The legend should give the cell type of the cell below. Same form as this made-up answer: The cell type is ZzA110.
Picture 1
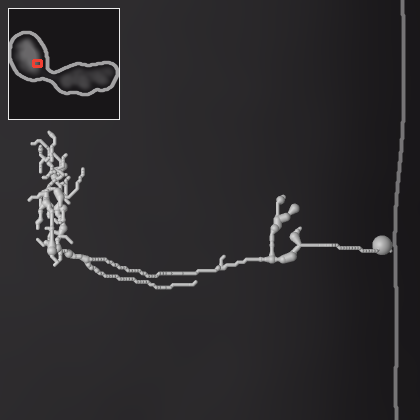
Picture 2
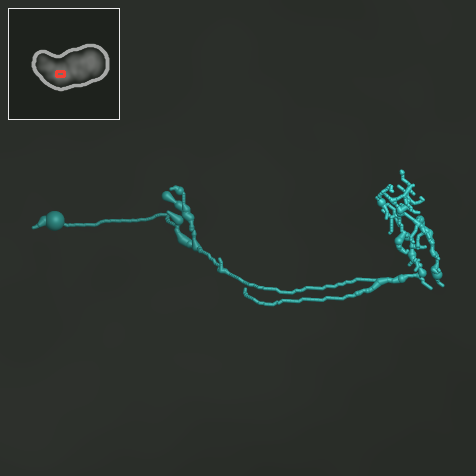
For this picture: The cell type is T5d.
